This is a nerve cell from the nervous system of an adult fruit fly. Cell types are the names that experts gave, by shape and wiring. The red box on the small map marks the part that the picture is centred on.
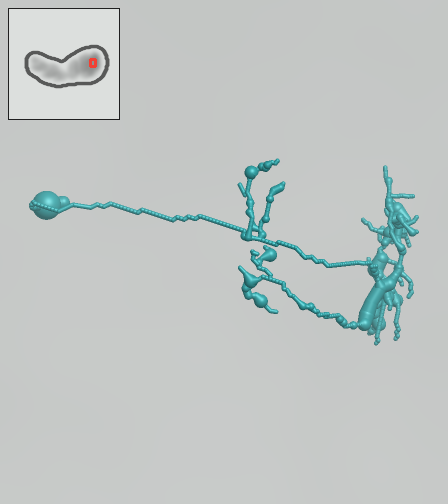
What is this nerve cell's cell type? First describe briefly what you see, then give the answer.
Its cell body lies on the left of the picture. As drawn here it is wider than it is tall. It is an optic-lobe intrinsic neuron. It is of cell type T4a.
